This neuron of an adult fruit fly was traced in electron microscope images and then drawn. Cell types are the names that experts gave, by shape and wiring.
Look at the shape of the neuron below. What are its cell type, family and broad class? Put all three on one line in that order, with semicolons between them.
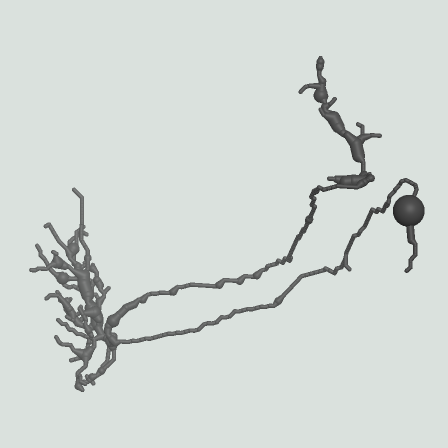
T4d; T; optic-lobe intrinsic neuron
